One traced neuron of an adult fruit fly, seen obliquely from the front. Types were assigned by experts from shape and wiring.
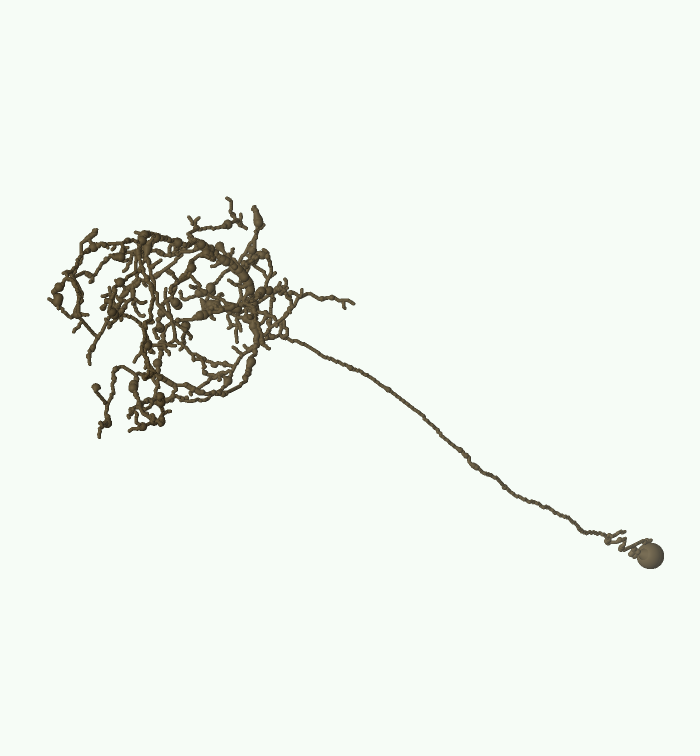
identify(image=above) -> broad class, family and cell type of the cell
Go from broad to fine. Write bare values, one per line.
nerve-cord intrinsic neuron
hemilineage 16B
IN16B087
